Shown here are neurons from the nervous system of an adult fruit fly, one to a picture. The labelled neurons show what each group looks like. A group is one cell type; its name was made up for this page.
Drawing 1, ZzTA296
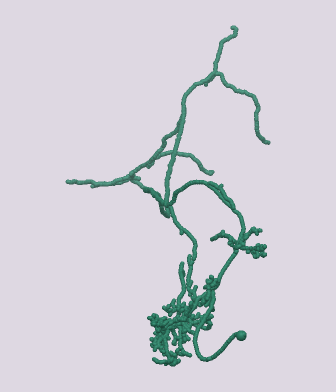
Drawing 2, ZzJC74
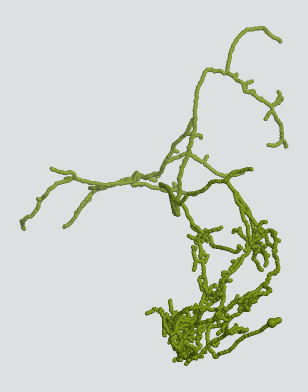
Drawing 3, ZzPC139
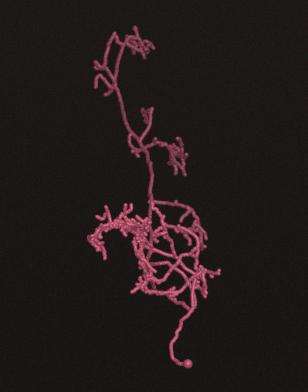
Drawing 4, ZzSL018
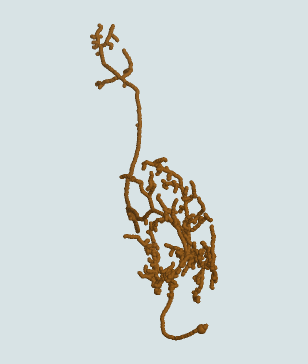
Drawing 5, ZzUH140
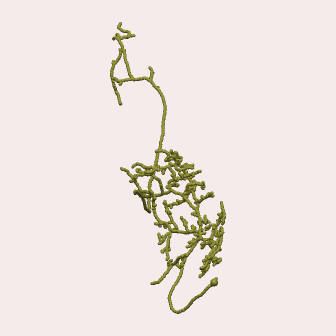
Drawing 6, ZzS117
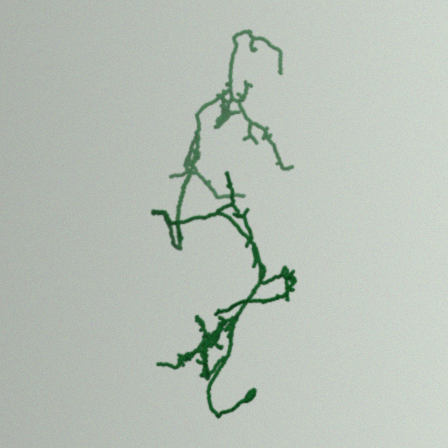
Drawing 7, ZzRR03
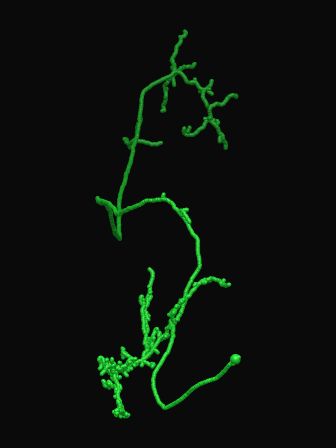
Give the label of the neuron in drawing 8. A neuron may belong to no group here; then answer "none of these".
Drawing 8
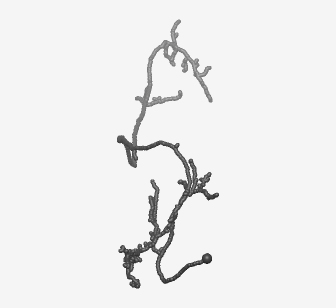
ZzRR03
